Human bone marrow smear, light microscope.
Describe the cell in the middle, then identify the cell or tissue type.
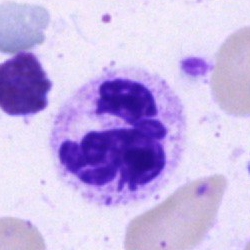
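The nucleus has dense, dark purple chromatin and no visible nucleoli. No vacuoles are seen in the cytoplasm. The cell is a segmented neutrophil.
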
